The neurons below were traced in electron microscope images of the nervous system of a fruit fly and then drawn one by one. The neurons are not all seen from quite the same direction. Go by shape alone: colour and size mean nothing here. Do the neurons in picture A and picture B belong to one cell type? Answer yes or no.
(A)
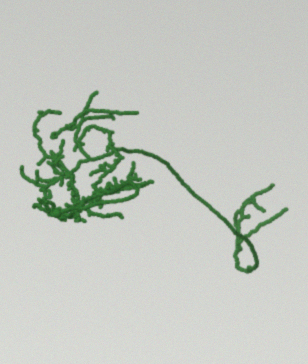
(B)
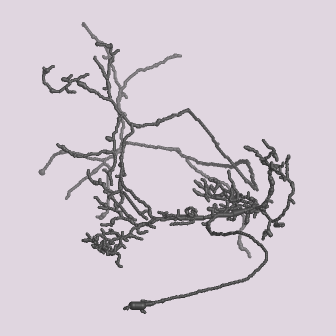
no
